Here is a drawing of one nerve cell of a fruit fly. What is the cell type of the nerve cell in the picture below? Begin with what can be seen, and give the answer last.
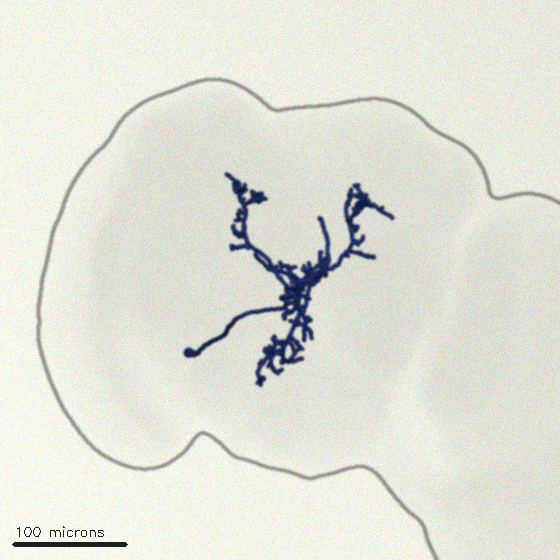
From top to bottom in the picture it spans about 190 microns. As drawn here it is about as wide as it is tall. It is a central-brain intrinsic neuron. Its cell type is PS096.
